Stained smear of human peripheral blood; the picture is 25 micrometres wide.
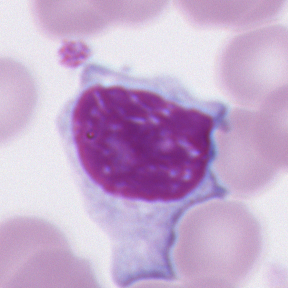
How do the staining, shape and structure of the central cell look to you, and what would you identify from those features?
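The outline here is irregular, with several angular, pointed corners. The cytoplasm has a pale greyish blue tone. Its nucleus is one broad oval, with no lobes. I can't make out any distinct nucleoli in it. So this is a typical lymphocyte.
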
